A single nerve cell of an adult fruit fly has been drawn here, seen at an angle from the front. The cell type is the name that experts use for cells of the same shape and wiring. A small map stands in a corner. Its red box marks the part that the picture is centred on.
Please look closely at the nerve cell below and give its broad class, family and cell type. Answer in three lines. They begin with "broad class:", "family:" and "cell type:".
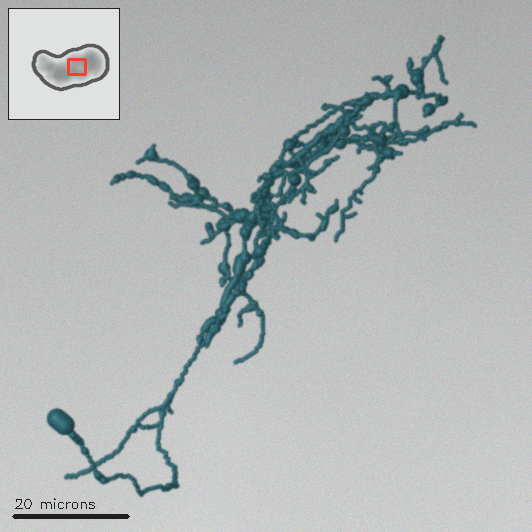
broad class: central-brain intrinsic neuron
family: hemilineage LALa1_anterior
cell type: LAL061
